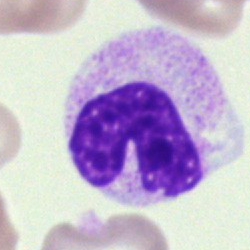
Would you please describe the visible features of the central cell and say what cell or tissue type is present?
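Look at the nucleus, deeply indented from below into a horseshoe shape. It sits low, with a wider rim of cytoplasm above. Its chromatin is dark purple and coarsely clumped; fine pinkish-purple granules are scattered throughout the cytoplasm. This is a band neutrophil.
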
